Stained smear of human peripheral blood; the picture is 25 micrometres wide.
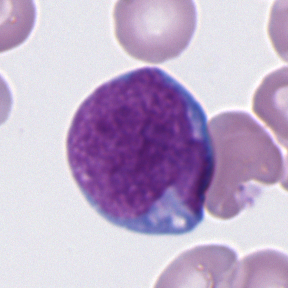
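Myeloblast, about 15 by 13 micrometres, its nucleus filling about 80% of the cell's area. The chromatin is finely stippled purple, without coarse dense clumps. Blue-staining cytoplasm forms a thin rim, widest at the lower right, where a paler zone lies against the nucleus.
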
